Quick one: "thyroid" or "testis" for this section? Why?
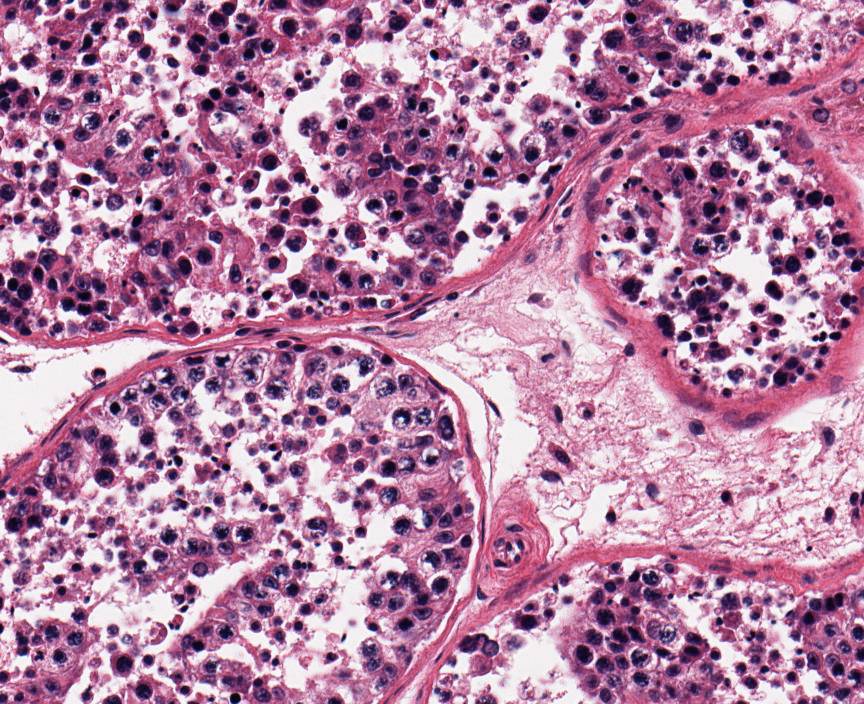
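Testis, not thyroid. Four rounded tubule cross-sections fill most of the field, each packed with rounded cells with dark round nuclei, stacked several layers deep.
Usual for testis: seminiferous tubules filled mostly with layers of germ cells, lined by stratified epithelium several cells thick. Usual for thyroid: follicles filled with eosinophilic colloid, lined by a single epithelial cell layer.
Also: upper right tubule wall noticeably thicker and pink; pale, loose, fibrillar stroma with sparse spindle-shaped nuclei between tubules.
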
